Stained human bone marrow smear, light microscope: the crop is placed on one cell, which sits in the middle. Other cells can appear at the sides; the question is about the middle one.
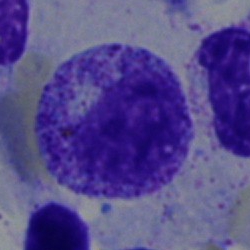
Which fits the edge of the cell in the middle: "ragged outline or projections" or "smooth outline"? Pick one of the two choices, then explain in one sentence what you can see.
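Smooth outline. The cell is round with a smooth outline.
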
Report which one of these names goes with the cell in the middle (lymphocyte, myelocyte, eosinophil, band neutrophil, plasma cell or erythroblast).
myelocyte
